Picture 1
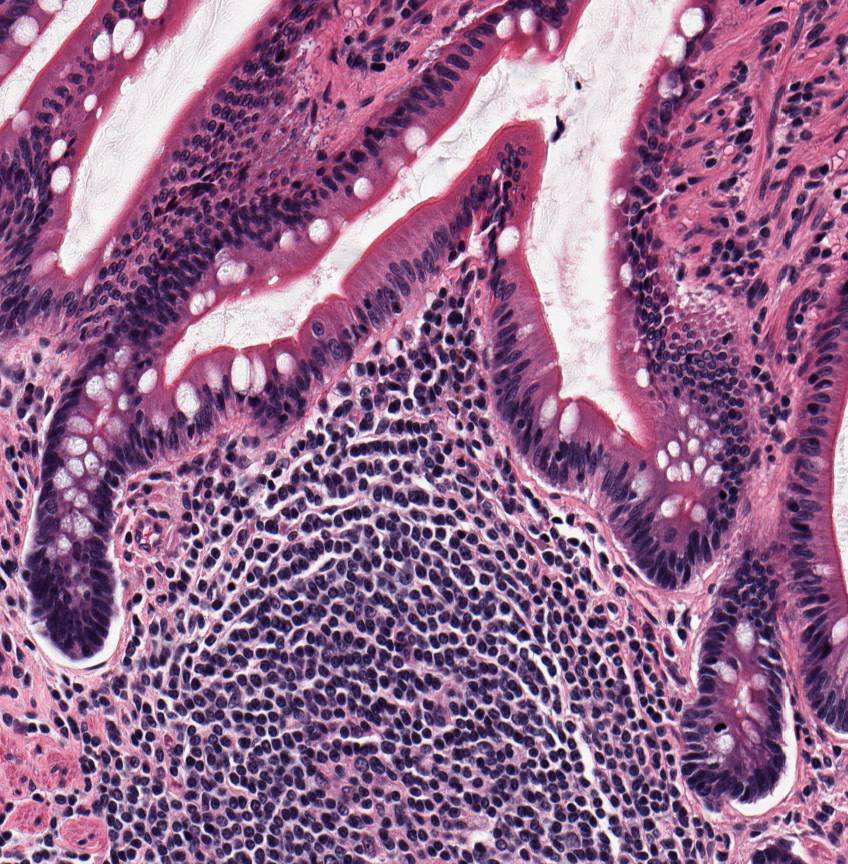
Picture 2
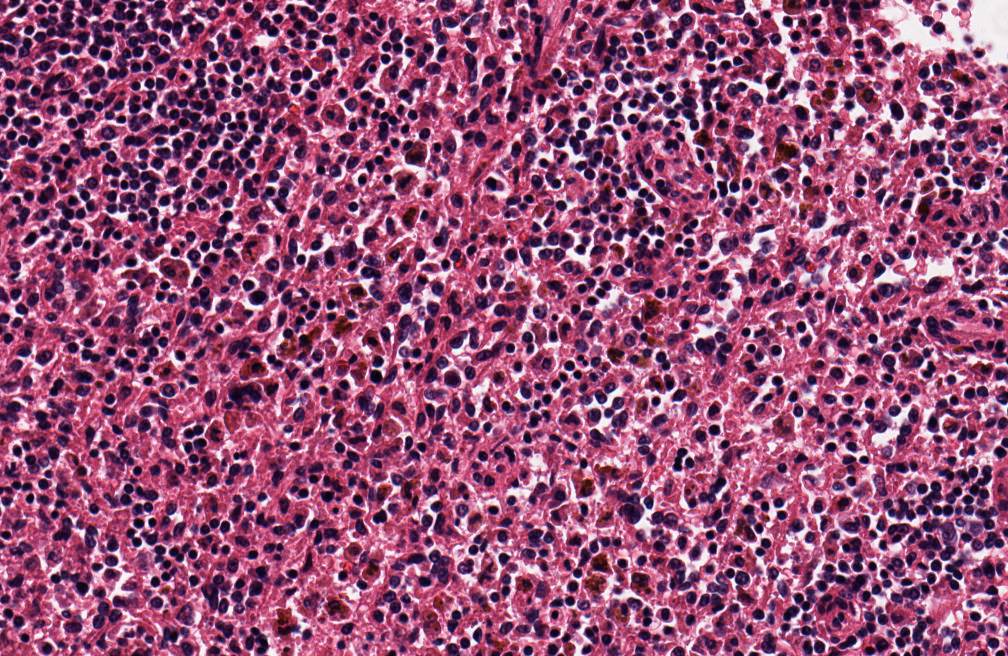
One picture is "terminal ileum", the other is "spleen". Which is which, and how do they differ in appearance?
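Picture 1 is terminal ileum; picture 2 is spleen. See how finger-like villi fill the upper half of picture 1, covered by one layer of tall columnar cells with elongated nuclei crowded toward the base and a bright pink band along the luminal surface. Below them, in the lower centre, small lymphocytes are densely packed.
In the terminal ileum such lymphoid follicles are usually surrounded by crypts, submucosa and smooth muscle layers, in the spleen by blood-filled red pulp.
Picture 2 is a diffuse, densely cellular sheet, mostly small round lymphocyte-like cells with dark nuclei, with scattered larger cells holding coarse golden-brown pigment.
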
